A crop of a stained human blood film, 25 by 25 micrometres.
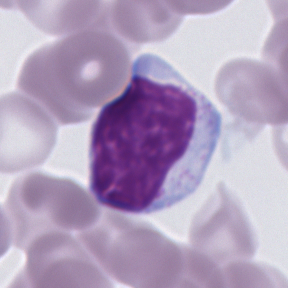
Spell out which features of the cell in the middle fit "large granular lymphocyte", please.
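Large granular lymphocyte. In agreement: nucleus off-centre, toward the left of the cell.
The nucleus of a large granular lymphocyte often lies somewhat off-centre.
Granule colour, reddish-purple, also agrees.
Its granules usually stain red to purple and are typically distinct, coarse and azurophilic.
Not in agreement: granules here are fine and sparse, not coarse.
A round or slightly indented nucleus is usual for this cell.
Nucleus here: a single unlobed mass, about 12 by 9 micrometres, filling about 70% of the cell's area. Cell about 14 by 11 micrometres; cytoplasm pale blue.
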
